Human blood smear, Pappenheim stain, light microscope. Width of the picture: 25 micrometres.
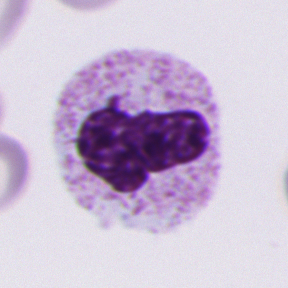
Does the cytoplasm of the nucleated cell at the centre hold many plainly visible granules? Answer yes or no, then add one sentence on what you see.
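Yes. Many small pinkish-purple granules are scattered through the whole cytoplasm.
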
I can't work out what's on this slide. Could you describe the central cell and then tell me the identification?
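Look first at the outline: a rounded oval, a little taller than it is wide. Now the nucleus: two broad lobes sit side by side across the cell, and a small knob juts upward from its top edge. Notice the chromatin too, dark purple and coarsely clumped. This is a segmented neutrophil.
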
